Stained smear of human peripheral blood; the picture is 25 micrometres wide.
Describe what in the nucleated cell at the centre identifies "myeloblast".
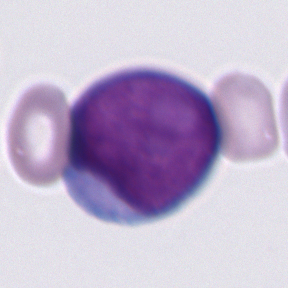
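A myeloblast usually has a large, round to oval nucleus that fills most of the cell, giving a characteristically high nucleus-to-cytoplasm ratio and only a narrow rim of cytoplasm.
Here the nucleus, about 13 micrometres across, fills most of the cell, which matches. It sits toward the upper right. The chromatin is deep purple, with a fine, fairly even texture rather than coarse clumps. The cytoplasm stains pale blue, and the cell outline is smooth, without surface projections.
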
